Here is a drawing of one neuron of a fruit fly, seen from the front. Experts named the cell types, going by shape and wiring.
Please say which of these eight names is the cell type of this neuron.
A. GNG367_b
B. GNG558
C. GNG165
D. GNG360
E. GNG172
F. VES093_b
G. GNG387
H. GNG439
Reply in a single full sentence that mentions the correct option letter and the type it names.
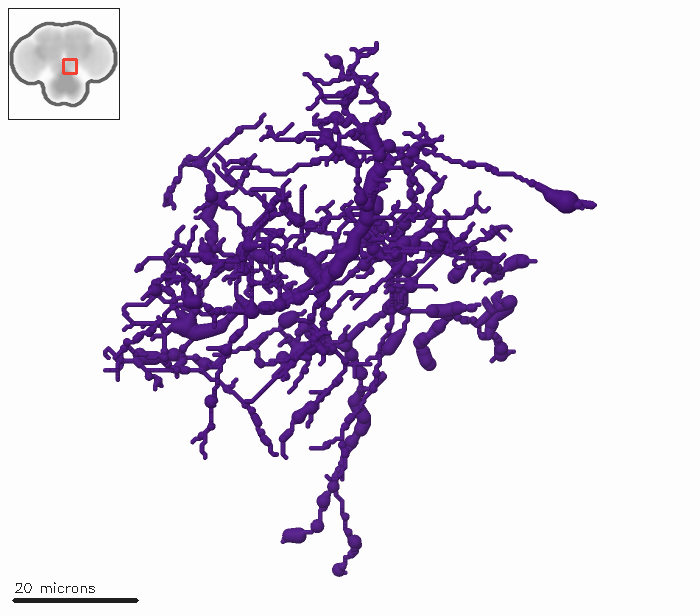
The kind of cell the neuron is, GNG165, is given in option C.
